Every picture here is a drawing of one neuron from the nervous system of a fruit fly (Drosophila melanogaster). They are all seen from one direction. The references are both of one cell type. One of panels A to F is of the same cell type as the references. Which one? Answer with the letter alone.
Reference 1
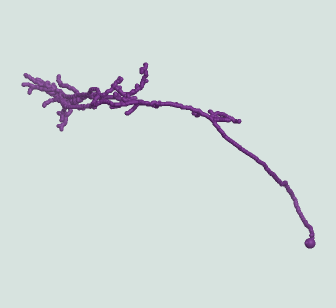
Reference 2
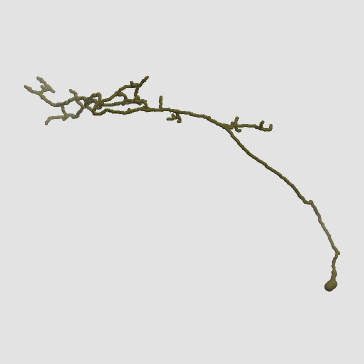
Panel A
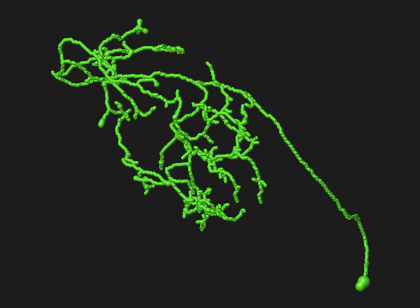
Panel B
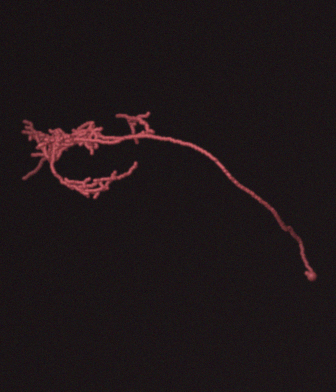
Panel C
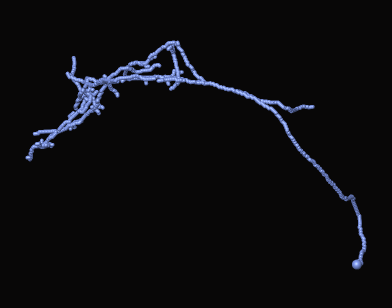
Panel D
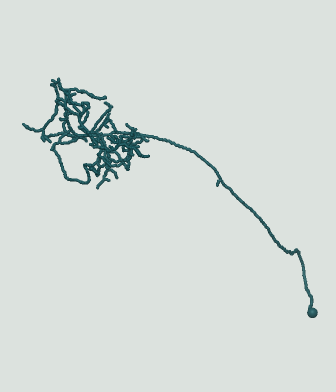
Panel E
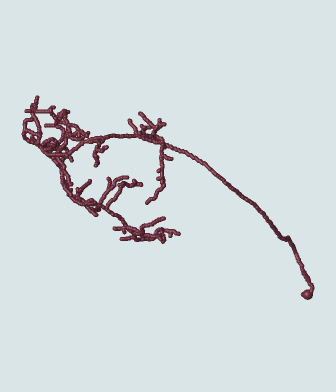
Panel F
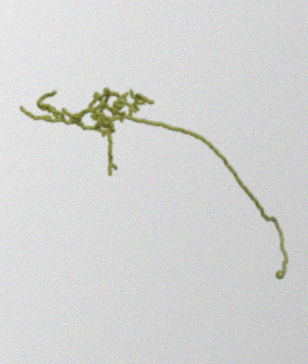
C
